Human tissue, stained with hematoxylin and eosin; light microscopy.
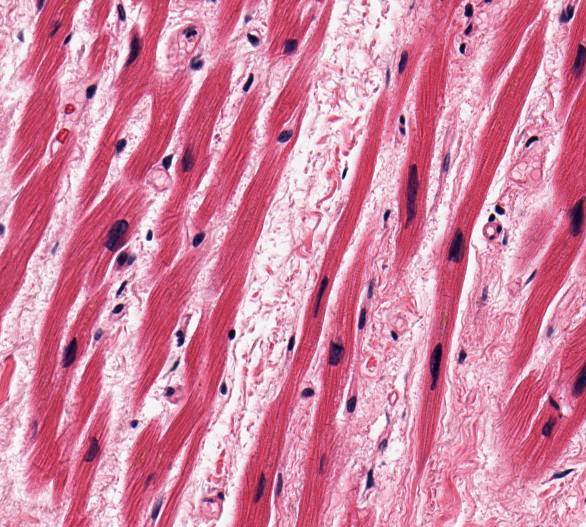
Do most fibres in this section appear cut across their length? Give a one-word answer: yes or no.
No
